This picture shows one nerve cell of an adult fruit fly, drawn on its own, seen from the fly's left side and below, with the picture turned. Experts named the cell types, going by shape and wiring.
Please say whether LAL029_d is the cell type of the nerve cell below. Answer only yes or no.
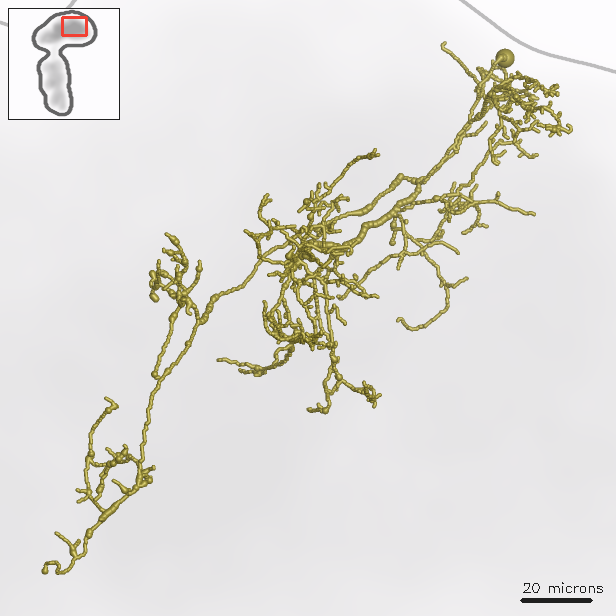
yes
